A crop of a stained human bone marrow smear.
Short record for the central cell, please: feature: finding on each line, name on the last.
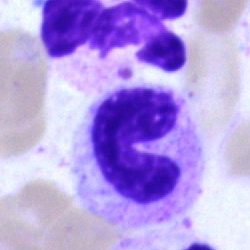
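Shape: nucleus curved into a C shape, opening facing right
Band: thick, not pinched into separate lobes
Nucleoli: none visible
Vacuoles: none seen in cytoplasm
Name: band neutrophil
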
